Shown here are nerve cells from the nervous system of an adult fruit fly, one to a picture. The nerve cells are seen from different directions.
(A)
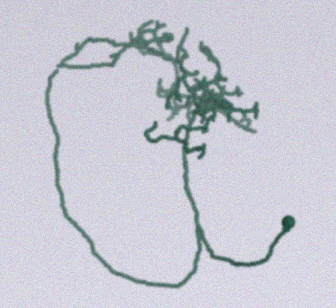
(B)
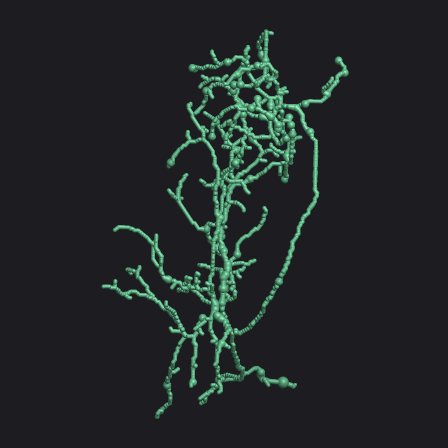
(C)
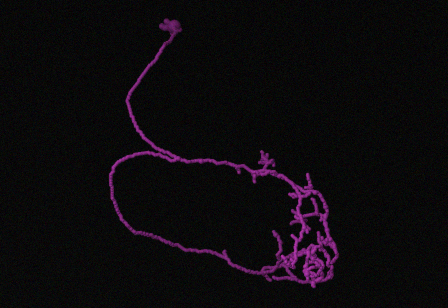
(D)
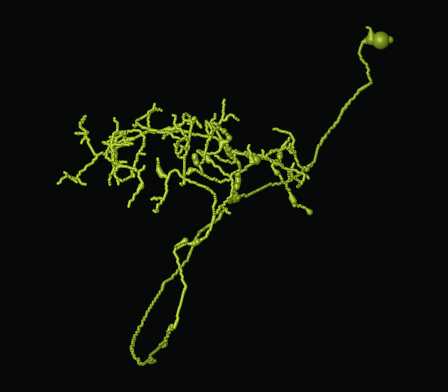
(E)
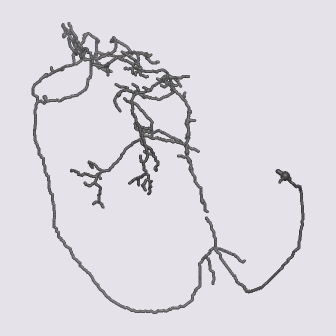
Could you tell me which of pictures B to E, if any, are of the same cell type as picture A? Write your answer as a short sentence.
Picture D is of the same cell type.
